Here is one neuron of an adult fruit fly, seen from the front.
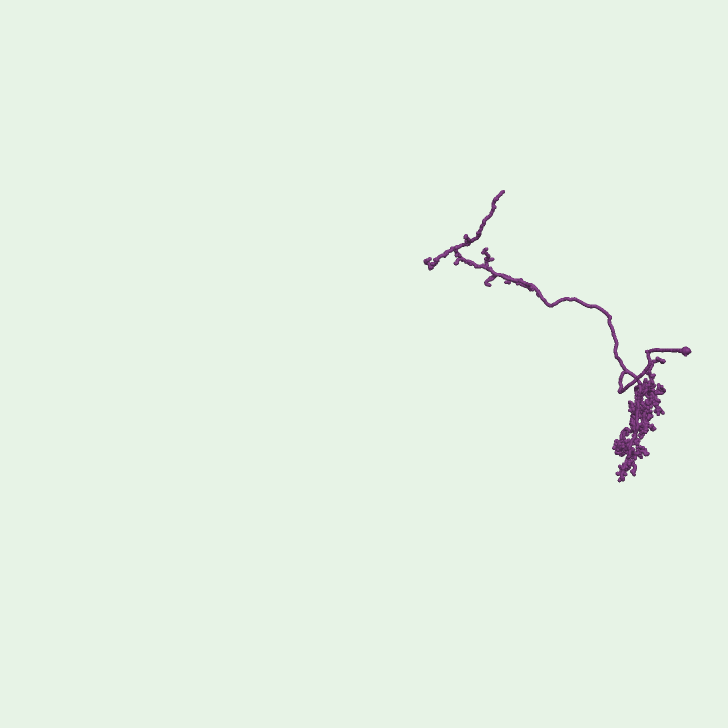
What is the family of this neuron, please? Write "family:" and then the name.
family: LC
